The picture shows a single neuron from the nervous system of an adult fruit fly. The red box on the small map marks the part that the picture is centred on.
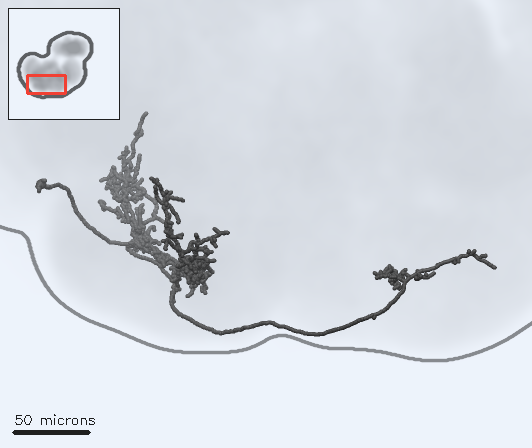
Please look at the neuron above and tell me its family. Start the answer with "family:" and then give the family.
family: hemilineage SLPal3_and_SLPal4_dorsal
